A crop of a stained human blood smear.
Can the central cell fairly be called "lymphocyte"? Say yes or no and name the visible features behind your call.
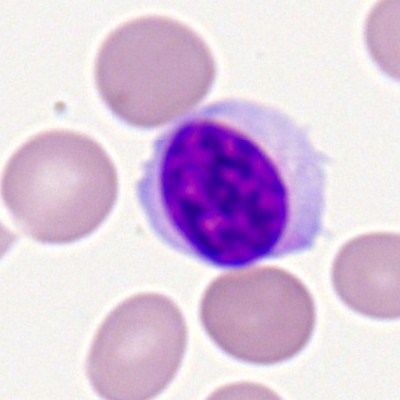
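Point one: the nucleus fills most of the cell.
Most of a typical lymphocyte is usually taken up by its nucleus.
This point goes to lymphocyte. Point two: the cytoplasm is pale blue.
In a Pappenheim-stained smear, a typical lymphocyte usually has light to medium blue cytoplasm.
This point also goes to lymphocyte. Point three: the cytoplasm forms a rim around the nucleus, wider on the right side than on the left.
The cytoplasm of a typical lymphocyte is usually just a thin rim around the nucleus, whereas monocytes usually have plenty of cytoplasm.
The rim counts for lymphocyte and against monocyte. Point four: the cytoplasm has no vacuoles.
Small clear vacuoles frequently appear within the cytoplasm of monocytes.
Their absence counts against monocyte. Also noted: coarse chromatin with dark purple clumps among paler areas, and a slightly ragged outline with small fine projections at the edge. Verdict: lymphocyte fits.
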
